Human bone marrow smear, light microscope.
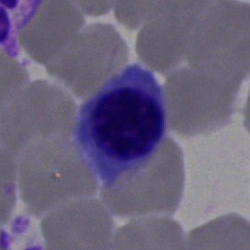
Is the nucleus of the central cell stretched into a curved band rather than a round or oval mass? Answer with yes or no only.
No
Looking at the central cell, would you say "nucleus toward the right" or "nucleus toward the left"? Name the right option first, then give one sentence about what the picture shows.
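Nucleus toward the right. The nucleus sits off-centre, toward the right side of the cell.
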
